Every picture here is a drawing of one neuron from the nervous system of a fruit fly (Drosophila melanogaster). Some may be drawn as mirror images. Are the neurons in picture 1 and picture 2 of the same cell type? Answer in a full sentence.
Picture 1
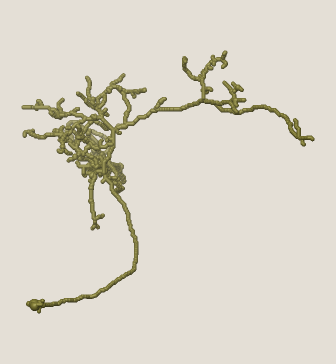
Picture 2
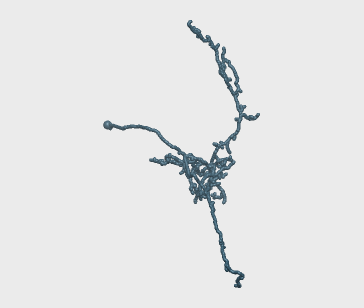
They are of different cell types.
